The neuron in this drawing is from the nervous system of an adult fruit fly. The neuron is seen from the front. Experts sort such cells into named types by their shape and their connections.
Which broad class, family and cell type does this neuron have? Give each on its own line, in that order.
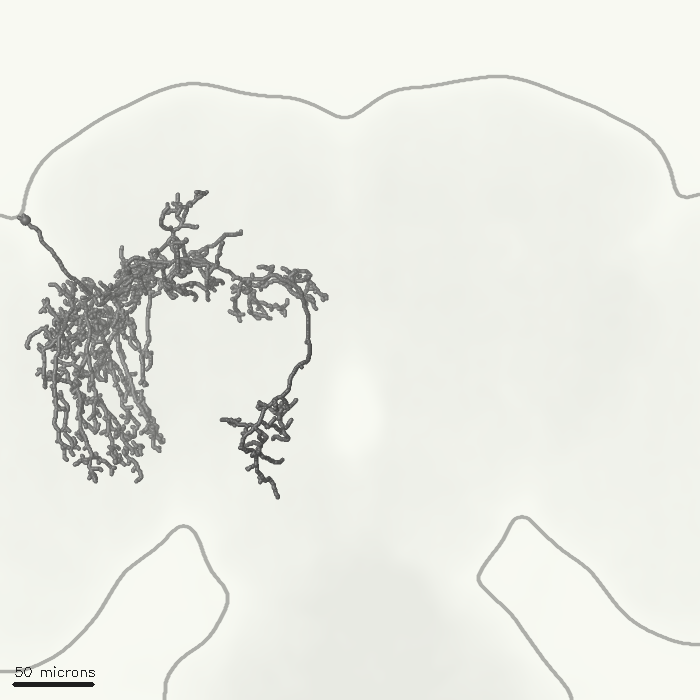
visual projection neuron
hemilineage LHl4_posterior
LoVP100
